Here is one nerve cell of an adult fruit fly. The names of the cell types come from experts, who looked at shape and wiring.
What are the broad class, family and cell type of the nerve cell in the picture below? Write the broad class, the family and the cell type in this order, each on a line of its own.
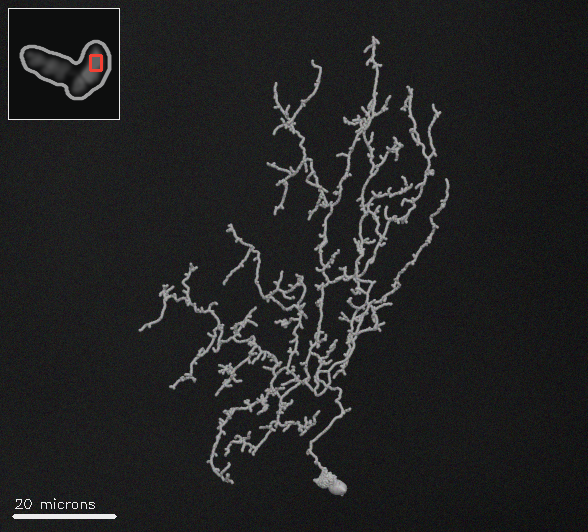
optic-lobe intrinsic neuron
Cm
Cm11b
